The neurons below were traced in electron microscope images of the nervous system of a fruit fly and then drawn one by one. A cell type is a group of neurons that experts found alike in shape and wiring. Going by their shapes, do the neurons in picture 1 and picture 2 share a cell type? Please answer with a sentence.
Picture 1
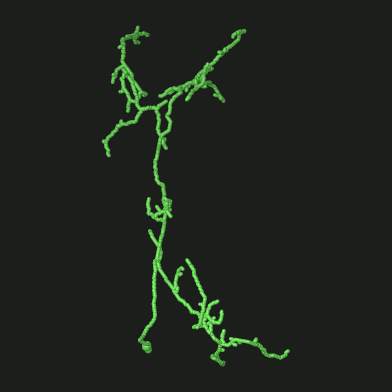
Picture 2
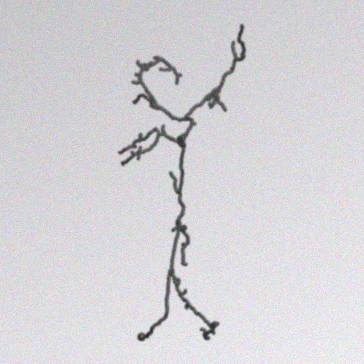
They are of the same cell type.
